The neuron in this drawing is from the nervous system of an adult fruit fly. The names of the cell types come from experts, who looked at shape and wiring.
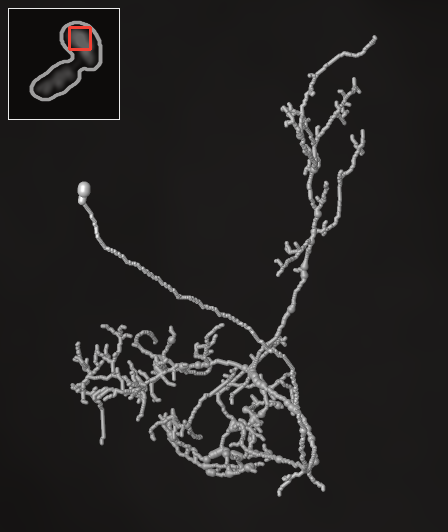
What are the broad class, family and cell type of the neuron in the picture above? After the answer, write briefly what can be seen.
This is a central-brain intrinsic neuron. Its family is hemilineage DM1_antero_ventral. The cell type is WED095. Dozens of branch ends can be seen. In this view it is taller than it is wide.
